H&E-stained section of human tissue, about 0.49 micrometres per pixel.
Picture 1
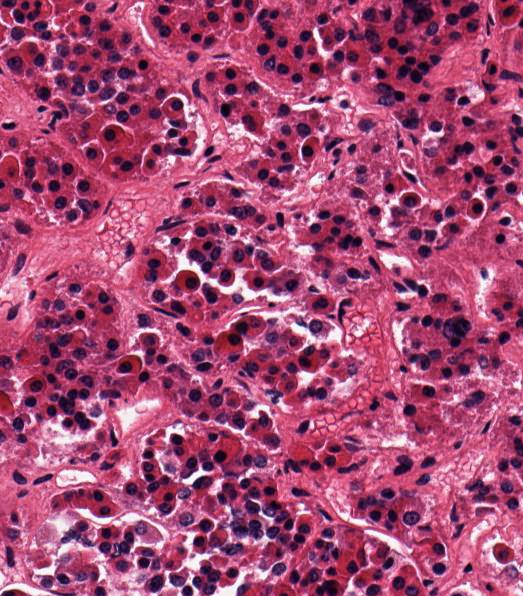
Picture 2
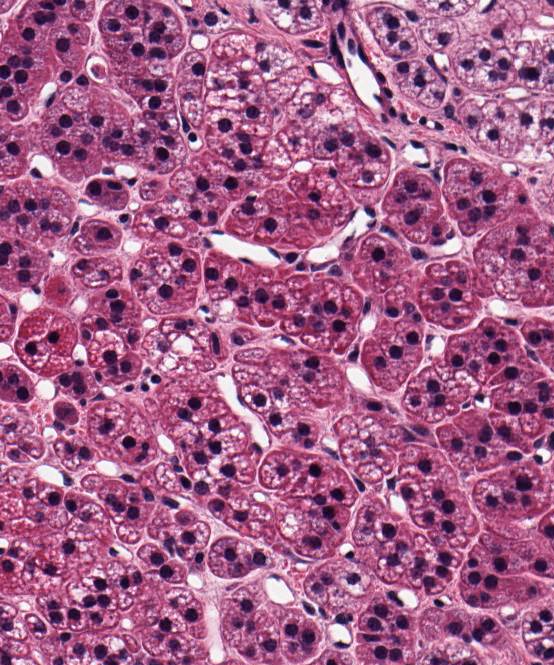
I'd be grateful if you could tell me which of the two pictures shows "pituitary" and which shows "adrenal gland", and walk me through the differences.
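The pituitary is shown in picture 1, the adrenal gland in picture 2. In the pituitary, rounded nests and short cords fill the whole field, separated by thin, pale pink strands of stroma that contain thin, spindle-shaped nuclei. Many cells scattered through the nests have bright red, granular-looking cytoplasm and are intermingled with cells whose cytoplasm is paler and greyish-pink. The adrenal gland cells also lie in small rounded nests throughout the field, but here the thin pink septa are delicate, carry scattered flattened, elongated nuclei and hold small thin-walled empty channels. Many nest cells have pink cytoplasm filled with small clear vacuoles rather than red granular cytoplasm.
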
